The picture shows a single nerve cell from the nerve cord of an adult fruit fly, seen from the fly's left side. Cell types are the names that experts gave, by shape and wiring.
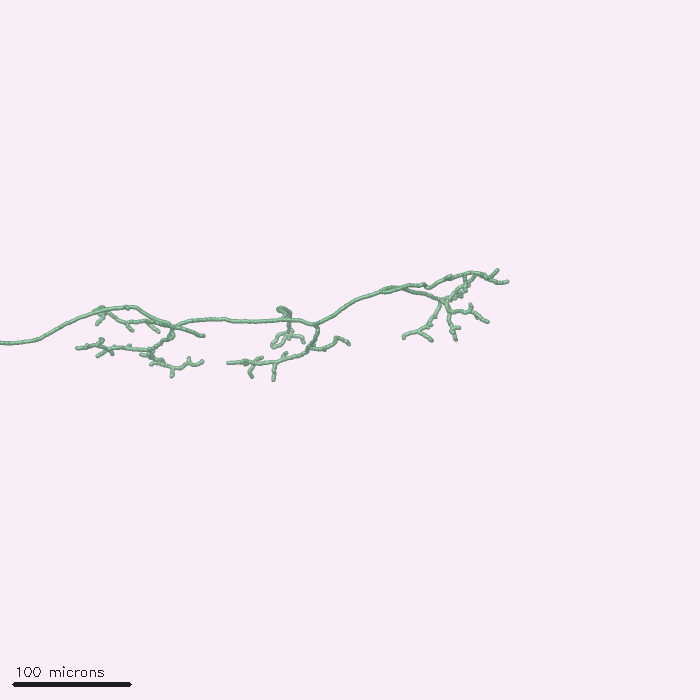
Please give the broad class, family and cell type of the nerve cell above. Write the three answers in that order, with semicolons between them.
descending neuron; hemilineage LB6; DNge007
